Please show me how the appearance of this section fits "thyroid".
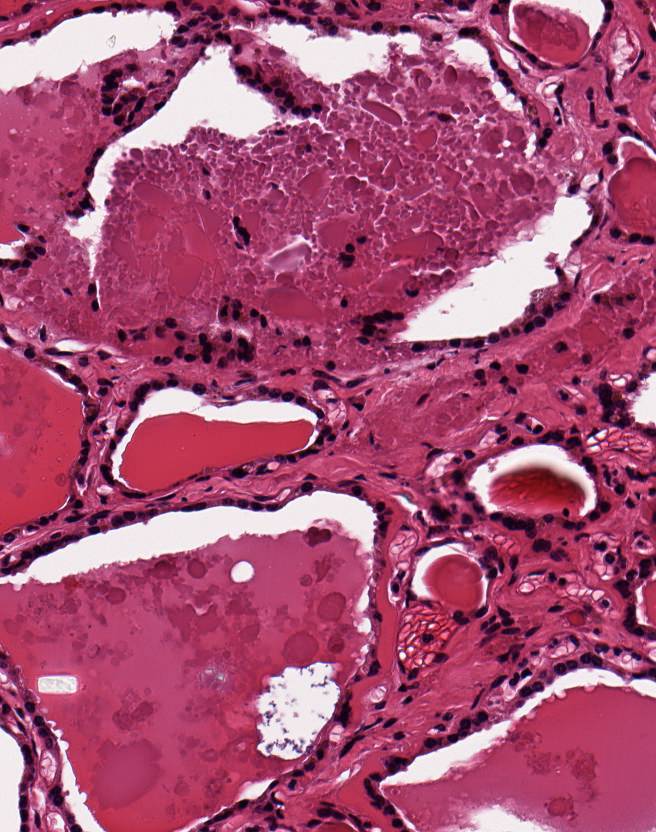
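That's thyroid, and it fits. Each follicle is lined by a single layer of flattened to low cuboidal cells with small, dark, round nuclei.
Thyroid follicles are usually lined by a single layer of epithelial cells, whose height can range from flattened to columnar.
Most lumens hold homogeneous, deep pink eosinophilic colloid, which fits too.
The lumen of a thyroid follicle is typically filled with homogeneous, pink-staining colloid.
The follicles are separated by thin strands of pink fibrous stroma with spindle-shaped nuclei, and that thinness fits.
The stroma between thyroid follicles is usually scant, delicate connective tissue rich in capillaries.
Several small follicles also cluster in the right-central part of the field.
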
